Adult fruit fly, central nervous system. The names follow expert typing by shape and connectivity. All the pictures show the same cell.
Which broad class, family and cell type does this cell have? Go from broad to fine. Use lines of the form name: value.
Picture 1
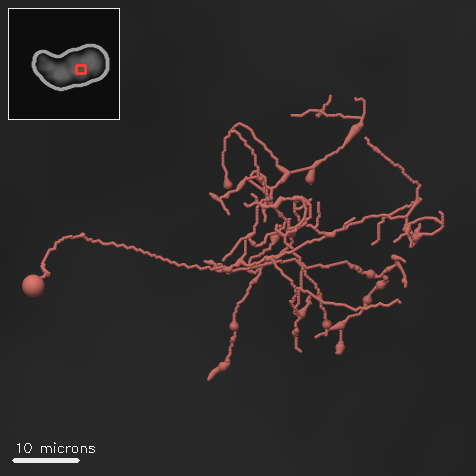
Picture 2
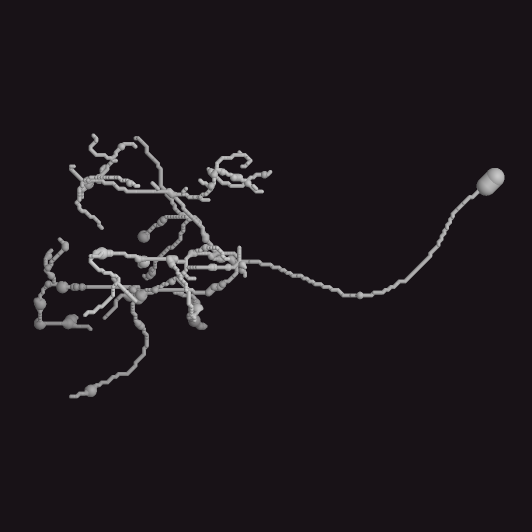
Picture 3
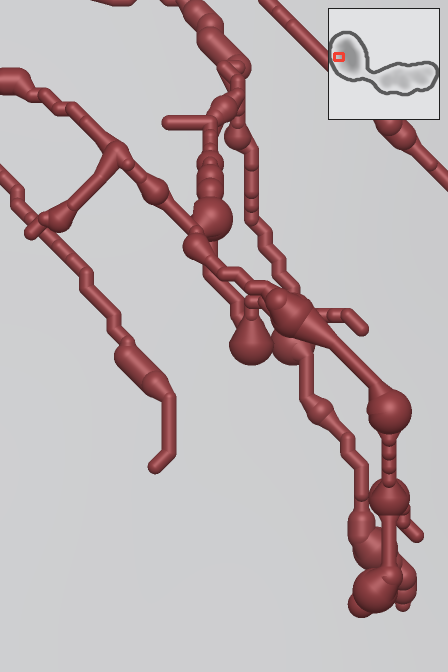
broad class: central-brain intrinsic neuron
family: hemilineage ALl1_dorsal
cell type: CB1824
